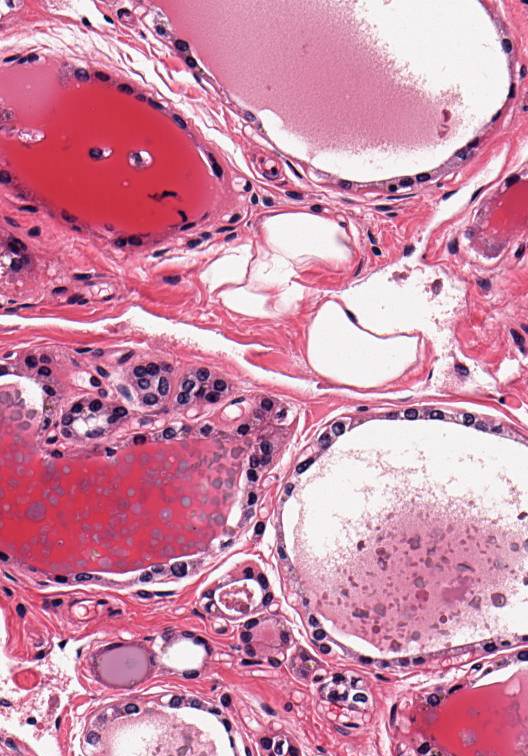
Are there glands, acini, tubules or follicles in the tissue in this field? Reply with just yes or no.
Yes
